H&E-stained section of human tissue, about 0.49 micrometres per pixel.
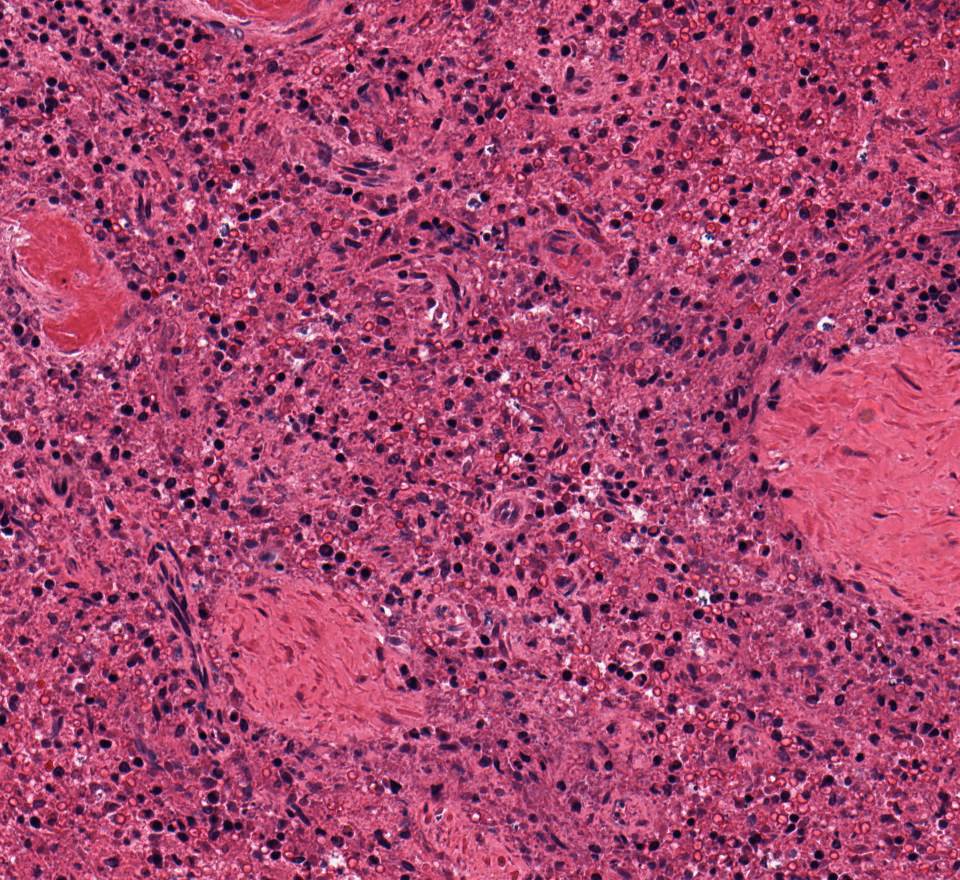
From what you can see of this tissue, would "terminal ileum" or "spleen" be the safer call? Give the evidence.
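This is spleen. Small, round, dark-staining nuclei of lymphocyte type lie diffusely among the red cells. At the upper left edge, a rounded structure has a deep red, homogeneous centre within a ring of paler pink tissue. Elongated, spindle-shaped nuclei run in short streaks, notably at the lower left. No lymphoid follicles with germinal centres are present.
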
